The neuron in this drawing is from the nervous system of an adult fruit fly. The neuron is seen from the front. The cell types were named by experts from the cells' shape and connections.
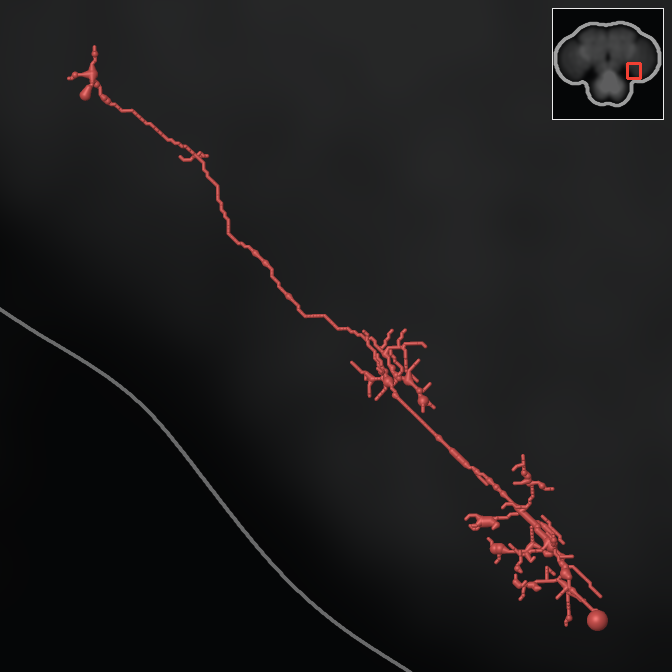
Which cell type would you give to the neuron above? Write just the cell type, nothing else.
Tm6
